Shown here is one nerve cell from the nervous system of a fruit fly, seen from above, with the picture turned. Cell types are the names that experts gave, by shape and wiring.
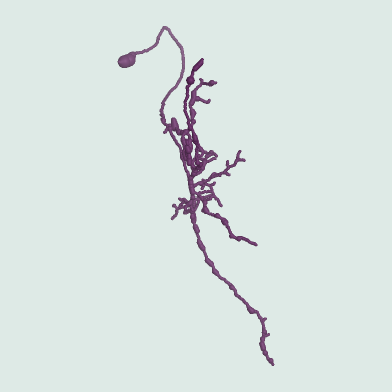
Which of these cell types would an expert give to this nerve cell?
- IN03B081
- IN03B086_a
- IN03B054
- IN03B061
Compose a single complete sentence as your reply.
The nerve cell is categorized under cell type IN03B081.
